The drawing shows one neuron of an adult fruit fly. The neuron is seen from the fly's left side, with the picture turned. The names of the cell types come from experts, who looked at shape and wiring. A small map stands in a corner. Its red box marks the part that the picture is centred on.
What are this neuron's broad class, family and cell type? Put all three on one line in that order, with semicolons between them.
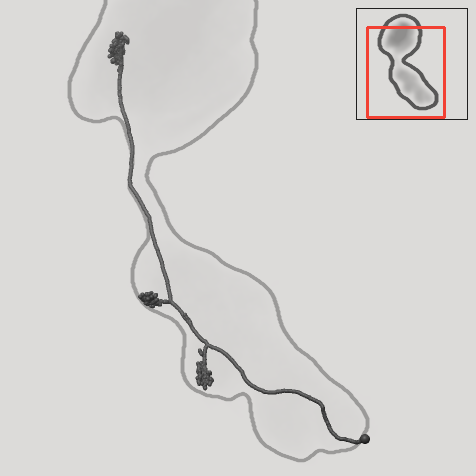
ascending neuron; hemilineage 05B; AN05B106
